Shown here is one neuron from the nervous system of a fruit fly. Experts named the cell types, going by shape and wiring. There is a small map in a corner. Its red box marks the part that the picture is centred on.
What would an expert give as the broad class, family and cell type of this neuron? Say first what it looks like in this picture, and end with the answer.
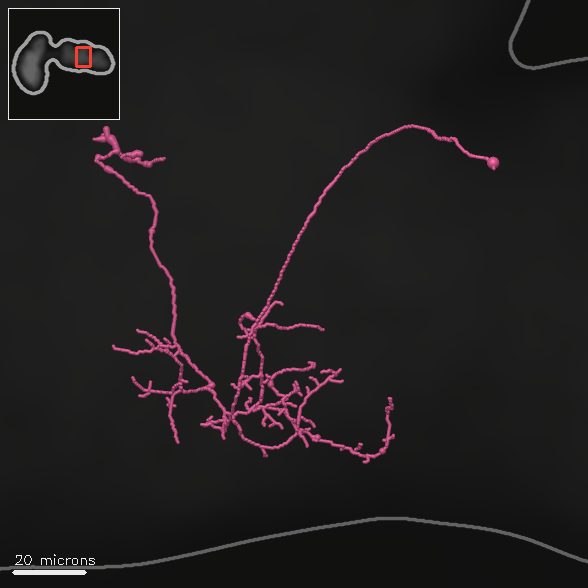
It lies in the nerve cord. By the scale bar it is about 110 microns wide in this view. The picture shows dozens of branch ends. Its broad class is nerve-cord intrinsic neuron. The family is hemilineage 06A. Its cell type is IN06A070.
